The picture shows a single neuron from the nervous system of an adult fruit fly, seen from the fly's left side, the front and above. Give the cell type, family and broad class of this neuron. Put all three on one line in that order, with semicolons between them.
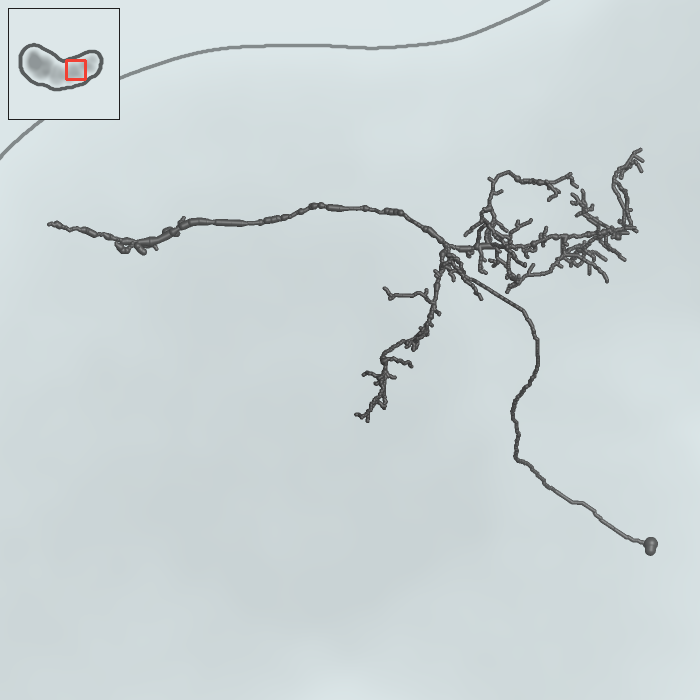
IN06A044; hemilineage 06A; nerve-cord intrinsic neuron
